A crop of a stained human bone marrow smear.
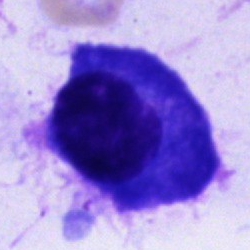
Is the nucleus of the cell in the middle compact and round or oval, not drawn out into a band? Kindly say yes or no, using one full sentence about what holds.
Yes, the nucleus takes the form of a single compact round or oval mass.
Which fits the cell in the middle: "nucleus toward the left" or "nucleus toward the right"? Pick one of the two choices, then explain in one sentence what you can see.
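Nucleus toward the left. The nucleus sits toward the left side of the cell.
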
